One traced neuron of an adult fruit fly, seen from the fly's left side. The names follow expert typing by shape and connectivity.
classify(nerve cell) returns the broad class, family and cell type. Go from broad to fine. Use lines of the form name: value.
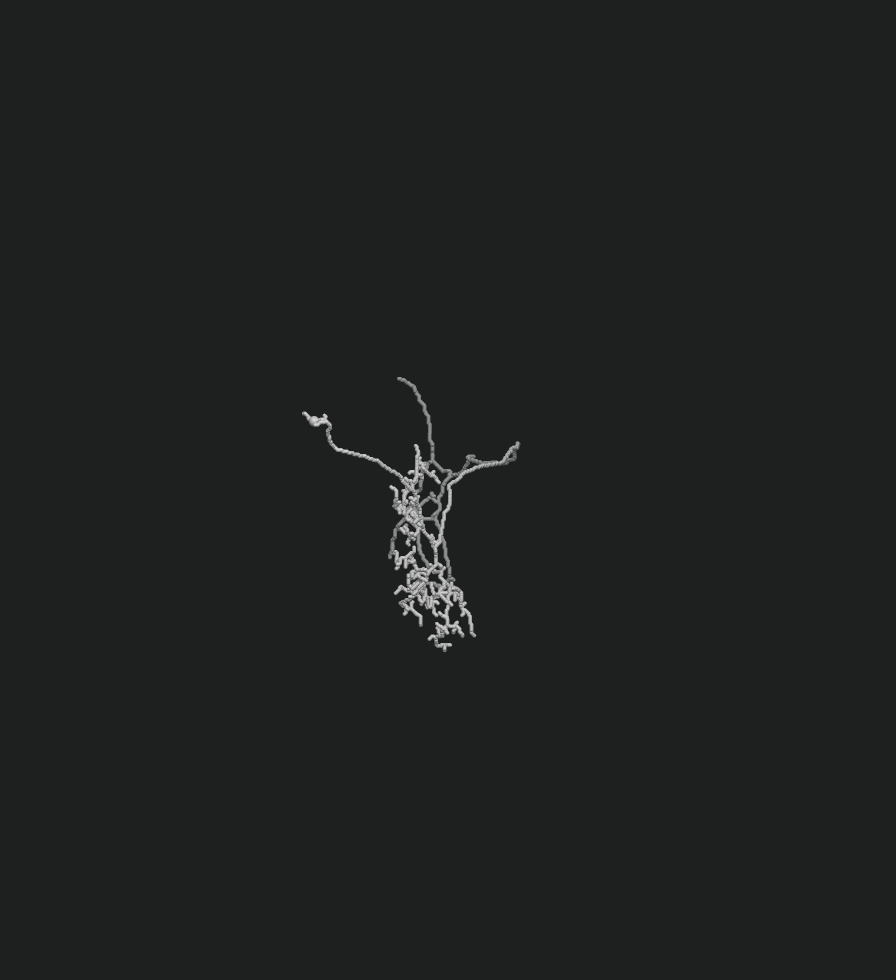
broad class: central-brain intrinsic neuron
family: hemilineage VLPl&d1_lateral
cell type: AVLP277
